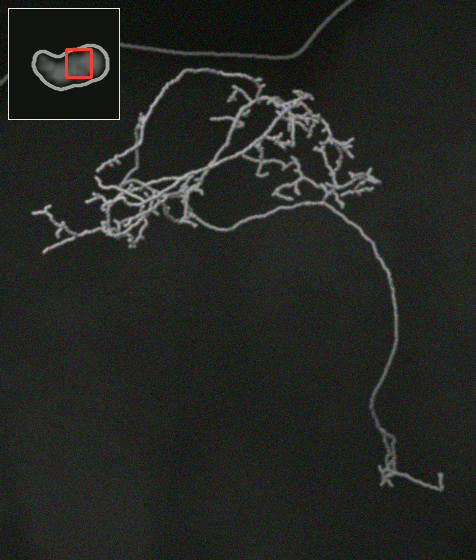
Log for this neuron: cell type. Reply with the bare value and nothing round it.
SMP717m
